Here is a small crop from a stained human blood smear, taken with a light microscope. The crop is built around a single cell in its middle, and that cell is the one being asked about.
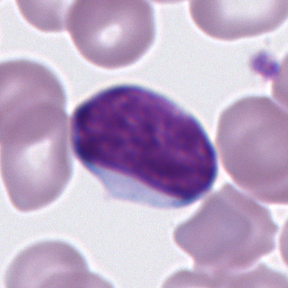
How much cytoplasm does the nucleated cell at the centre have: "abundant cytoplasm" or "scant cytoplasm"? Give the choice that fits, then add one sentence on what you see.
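Scant cytoplasm. The cytoplasm forms a narrow crescent along the lower edge of the cell.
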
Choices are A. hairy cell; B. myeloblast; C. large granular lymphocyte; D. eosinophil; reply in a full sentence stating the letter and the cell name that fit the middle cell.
The cell in the centre of the crop is a myeloblast, so option B is the correct one.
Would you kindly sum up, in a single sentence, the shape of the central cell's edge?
Edge check done: smooth outline, no projections present.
